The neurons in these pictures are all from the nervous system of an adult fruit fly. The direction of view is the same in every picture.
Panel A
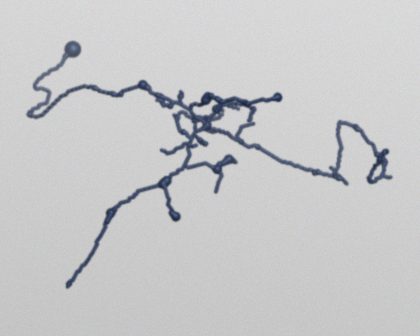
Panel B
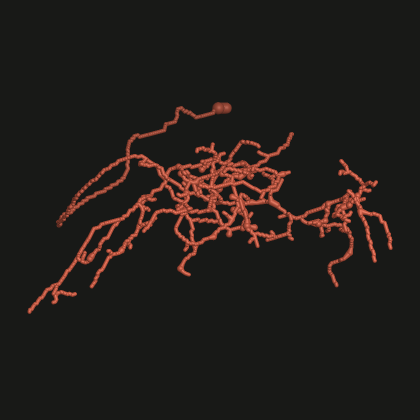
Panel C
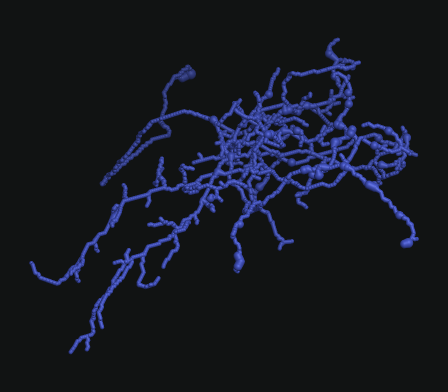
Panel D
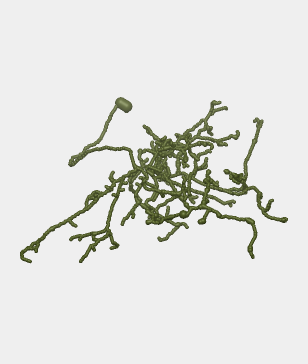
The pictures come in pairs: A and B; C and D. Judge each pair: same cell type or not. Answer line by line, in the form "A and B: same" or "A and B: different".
A and B: different
C and D: same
